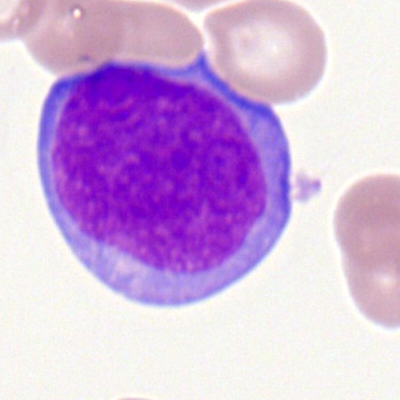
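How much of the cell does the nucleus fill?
Most of it.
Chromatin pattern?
Finely mottled, not gathered into dense dark blocks.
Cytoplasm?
A rim, widest along the lower edge.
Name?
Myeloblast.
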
